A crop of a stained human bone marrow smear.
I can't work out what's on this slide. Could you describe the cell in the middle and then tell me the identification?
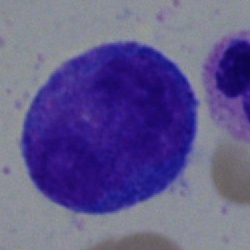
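Let me take the outline first: round to slightly oval, and smooth. The chromatin is finely textured and evenly spread, with no coarse dark clumps. I can't see any granules over the cell, nor any vacuoles in it. So it's a promyelocyte.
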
